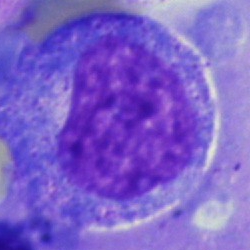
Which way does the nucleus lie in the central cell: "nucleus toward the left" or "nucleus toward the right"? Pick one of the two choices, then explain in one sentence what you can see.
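Nucleus toward the right. The nucleus sits toward the right, leaving a wider band of cytoplasm on the left.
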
